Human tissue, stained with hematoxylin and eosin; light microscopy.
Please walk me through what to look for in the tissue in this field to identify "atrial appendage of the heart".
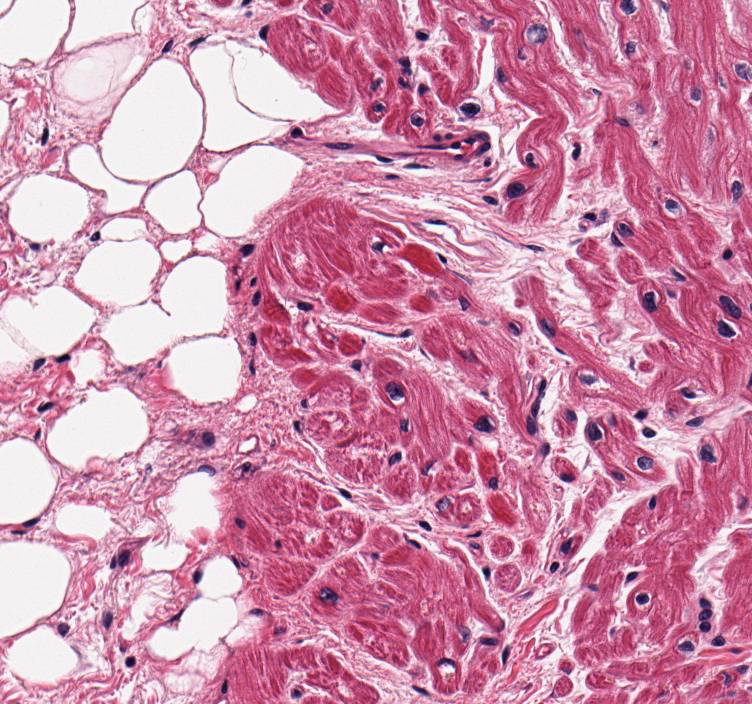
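This is atrial appendage of the heart, and the muscle filling the right of the field goes with it. Fibres there run lengthwise at the upper right but are cut across or obliquely in the centre.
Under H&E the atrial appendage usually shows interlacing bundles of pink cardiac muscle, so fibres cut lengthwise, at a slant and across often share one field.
The oval nuclei lie in the centre of the fibres.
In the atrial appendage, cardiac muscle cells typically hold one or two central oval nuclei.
Fat fills the left part of the field, with thin pale pink strands of loose connective tissue separating the muscle bundles and running between the fat cells.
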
